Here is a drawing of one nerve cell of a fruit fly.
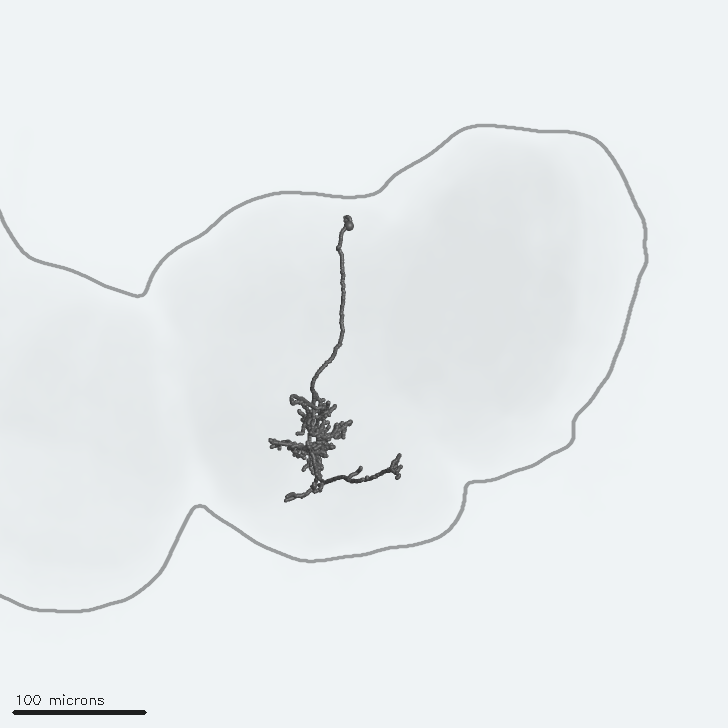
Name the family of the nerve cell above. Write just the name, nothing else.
hemilineage DM1_antero_ventral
